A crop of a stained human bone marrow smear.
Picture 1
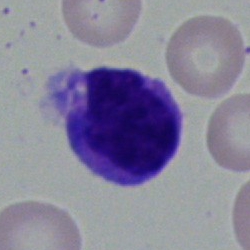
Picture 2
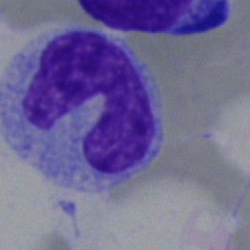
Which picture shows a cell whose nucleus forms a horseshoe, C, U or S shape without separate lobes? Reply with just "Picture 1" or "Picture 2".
Picture 2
